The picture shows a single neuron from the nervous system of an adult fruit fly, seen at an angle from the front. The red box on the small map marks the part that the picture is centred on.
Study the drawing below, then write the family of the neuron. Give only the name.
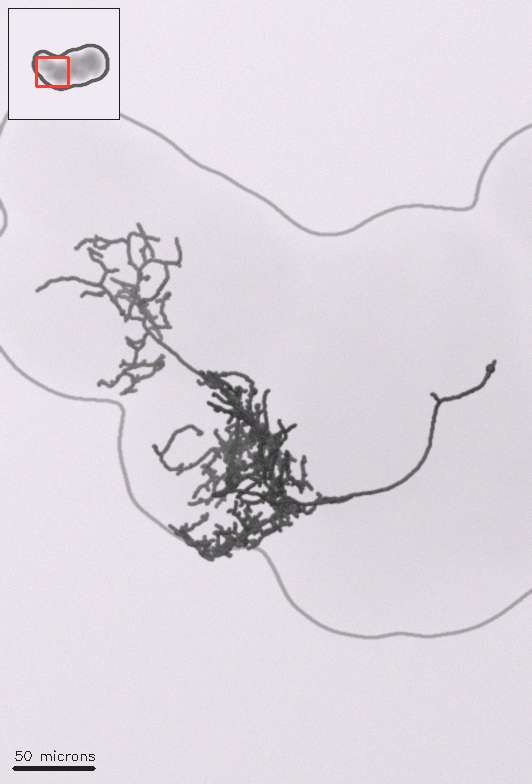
hemilineage 01A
